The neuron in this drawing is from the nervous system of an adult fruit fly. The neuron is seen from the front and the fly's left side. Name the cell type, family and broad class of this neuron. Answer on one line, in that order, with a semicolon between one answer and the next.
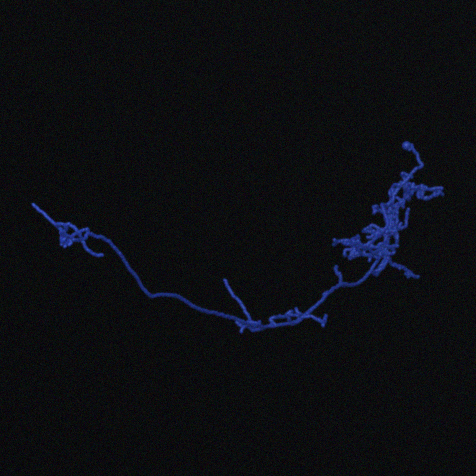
AN05B045; hemilineage 05B; ascending neuron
